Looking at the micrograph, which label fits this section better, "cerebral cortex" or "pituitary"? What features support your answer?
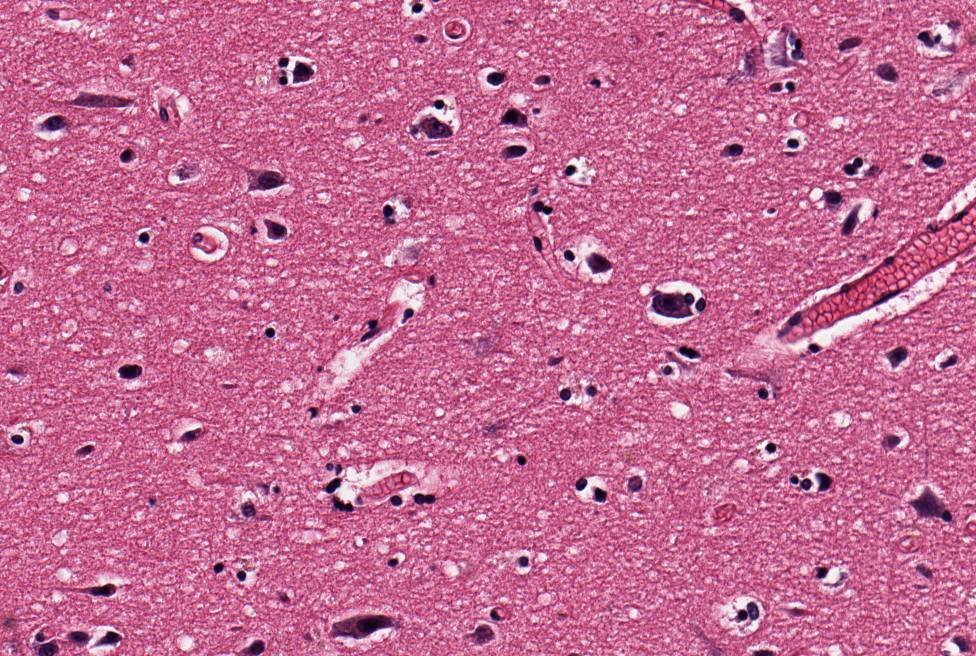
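The answer is cerebral cortex. Across the whole field, a uniform pink matrix, finely granular and finely vacuolated, holds cells scattered singly. Most of these cells are small, with round, dark-staining nuclei and little visible cytoplasm. In the centre and lower centre lie thin-walled small vessels with flattened nuclei along their walls. No bundles of collagen appear in the matrix between the cells.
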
